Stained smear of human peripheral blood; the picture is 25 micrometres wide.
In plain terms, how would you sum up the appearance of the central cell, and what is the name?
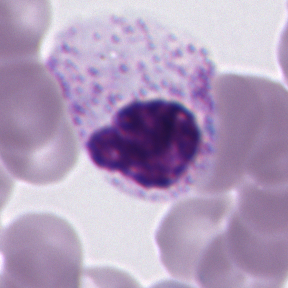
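Irregular rather than smoothly round, the outline of this cell is the first thing to note. Its nucleus lies in the lower half of the cell and is irregular, with indentations that lend it a lobed, folded look. The cytoplasm is abundant and pale, almost colourless with a faint lilac tint. This is a segmented neutrophil.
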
